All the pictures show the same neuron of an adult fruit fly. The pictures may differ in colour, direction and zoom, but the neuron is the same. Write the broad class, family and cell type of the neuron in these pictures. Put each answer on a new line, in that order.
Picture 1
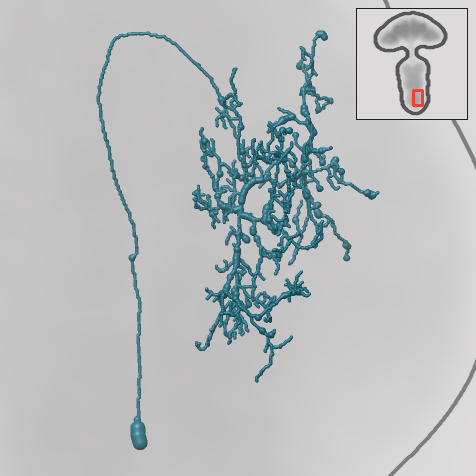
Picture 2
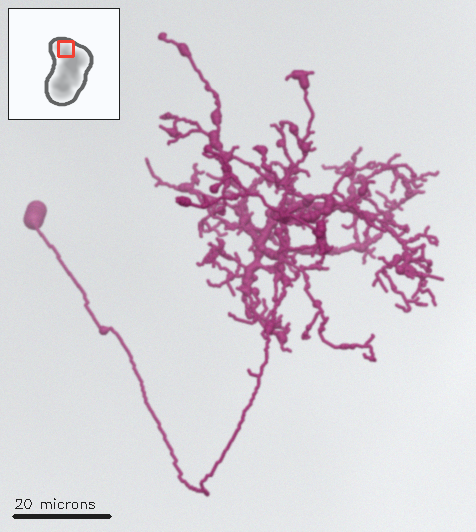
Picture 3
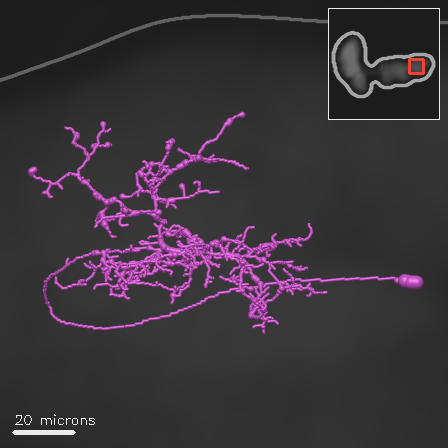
nerve-cord intrinsic neuron
hemilineage 12B
IN12B037_f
